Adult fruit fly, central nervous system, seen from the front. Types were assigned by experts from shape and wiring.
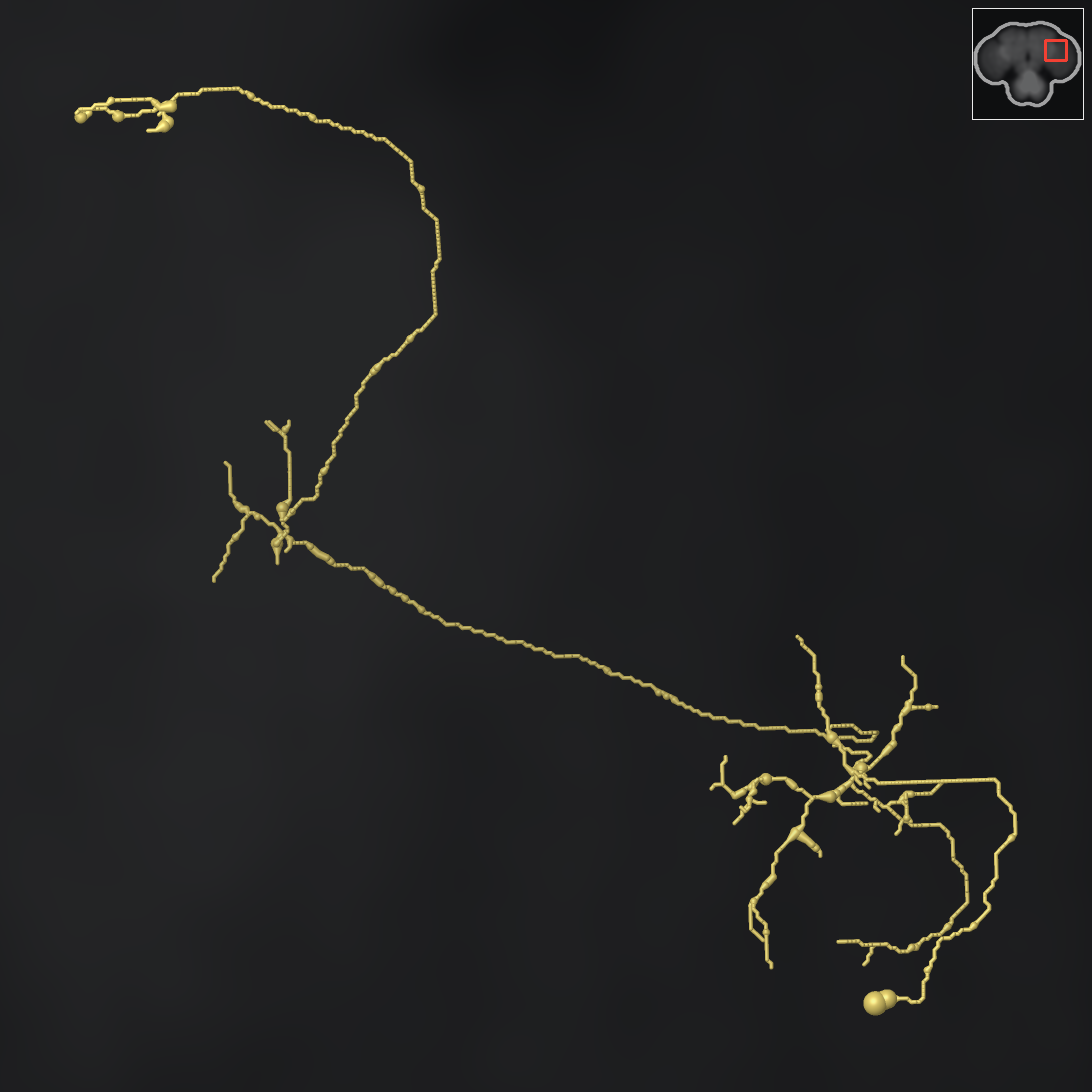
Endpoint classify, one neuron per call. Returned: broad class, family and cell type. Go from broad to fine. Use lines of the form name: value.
broad class: visual projection neuron
family: MeTu
cell type: MeTu4e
